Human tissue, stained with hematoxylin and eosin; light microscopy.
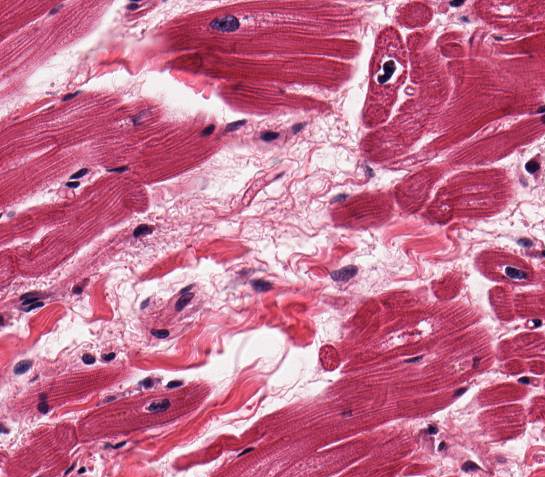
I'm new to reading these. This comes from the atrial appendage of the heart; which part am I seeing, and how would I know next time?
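Myocardium is what this field shows. Deep pink muscle fibres, running mostly obliquely, form bundles across most of the field, and fine cross-striations mark them along their length.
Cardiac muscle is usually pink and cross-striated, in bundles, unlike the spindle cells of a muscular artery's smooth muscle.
At the centre, between the bundles, lies a region of loose, pale connective tissue with fine wavy fibres and scattered small dark nuclei, oval to spindle-shaped.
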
